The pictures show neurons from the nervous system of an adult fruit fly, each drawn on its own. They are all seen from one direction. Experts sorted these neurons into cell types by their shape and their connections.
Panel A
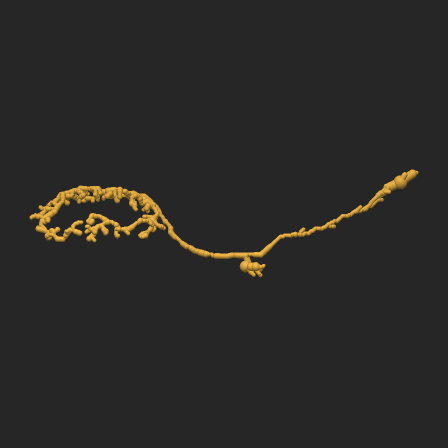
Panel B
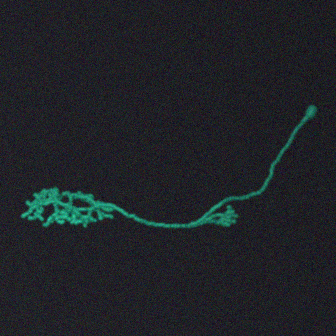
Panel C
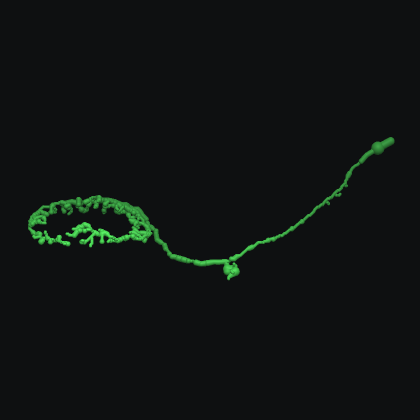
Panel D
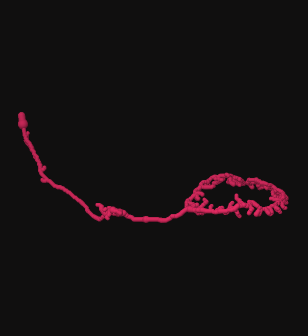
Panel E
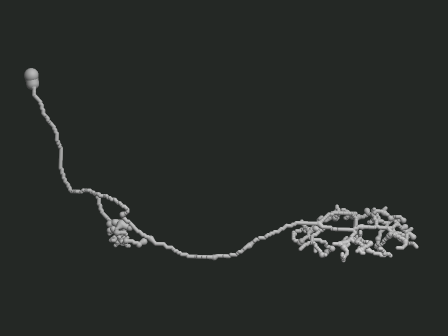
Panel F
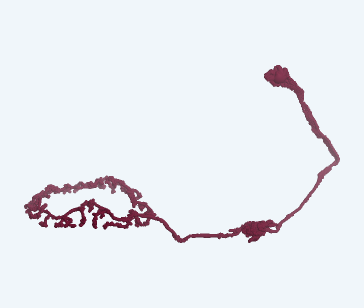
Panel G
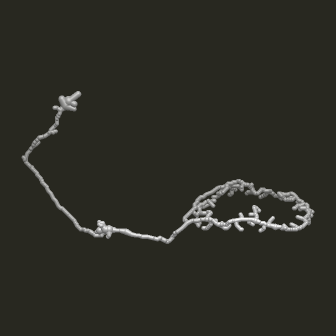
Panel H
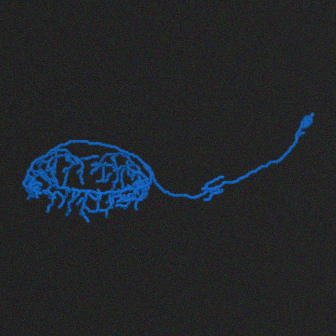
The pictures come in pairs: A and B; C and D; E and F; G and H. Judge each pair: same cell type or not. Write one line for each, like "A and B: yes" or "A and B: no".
A and B: no
C and D: yes
E and F: no
G and H: no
